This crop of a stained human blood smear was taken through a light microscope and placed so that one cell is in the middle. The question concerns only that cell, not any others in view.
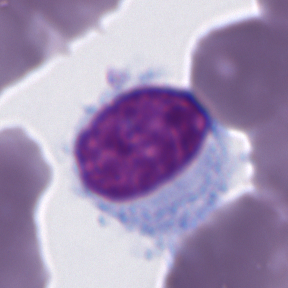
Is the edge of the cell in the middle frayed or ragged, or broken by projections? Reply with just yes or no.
Yes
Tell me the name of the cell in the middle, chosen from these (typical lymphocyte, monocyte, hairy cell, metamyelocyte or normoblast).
hairy cell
